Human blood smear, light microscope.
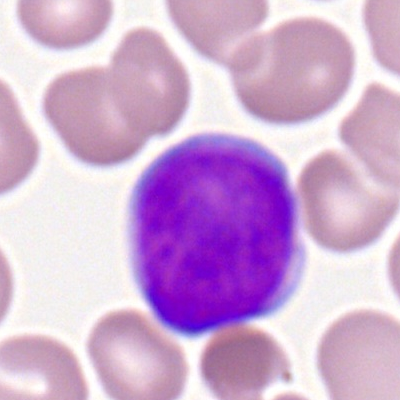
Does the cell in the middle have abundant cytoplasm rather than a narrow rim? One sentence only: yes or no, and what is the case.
No, in this cell the cytoplasm is scant.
